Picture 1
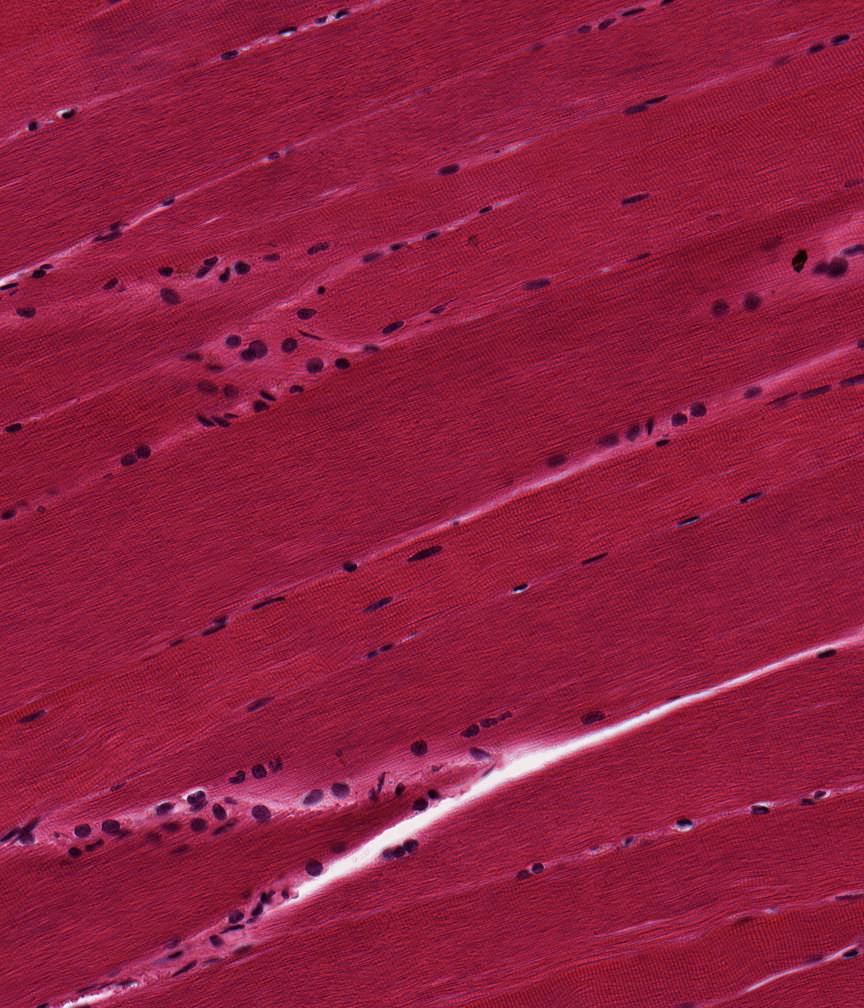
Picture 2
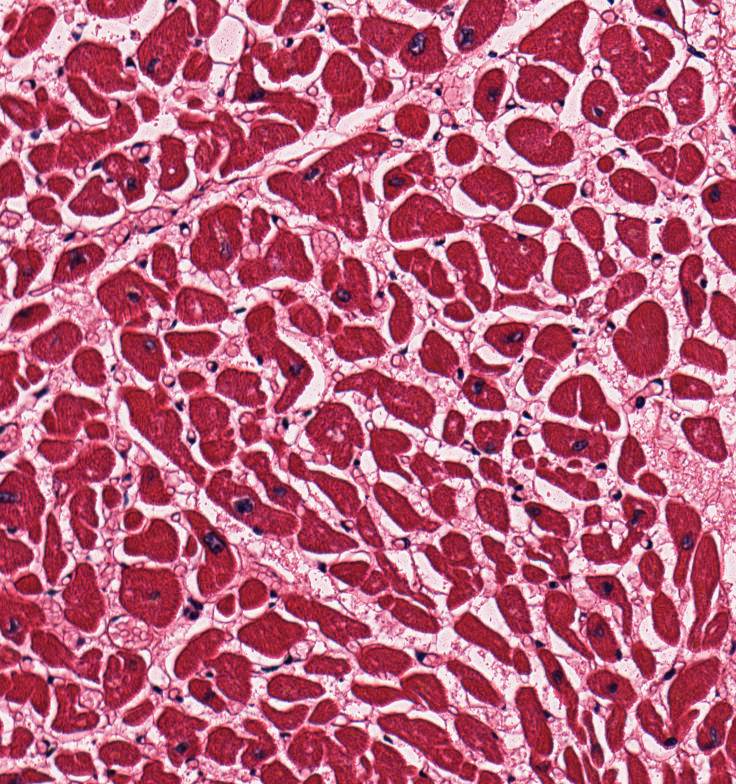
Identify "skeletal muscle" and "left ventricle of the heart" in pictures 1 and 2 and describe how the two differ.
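Picture 1 shows skeletal muscle, and picture 2 shows the left ventricle of the heart. In the skeletal muscle, fine transverse cross-striations run along the fibres, and the dark purple, oval to elongated nuclei lie at the fibre edges with their long axis along the fibre. In the left ventricle, a nucleus seen within a fibre is single and central, and a few fibres show a pale zone around it.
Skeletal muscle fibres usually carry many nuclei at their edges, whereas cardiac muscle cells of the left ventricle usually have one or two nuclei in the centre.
The ventricle section also has small dark nuclei scattered in the spaces between the fibres. Both stain strongly, the skeletal muscle cytoplasm a deep, even red-pink and the ventricle cytoplasm deep red with eosin.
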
